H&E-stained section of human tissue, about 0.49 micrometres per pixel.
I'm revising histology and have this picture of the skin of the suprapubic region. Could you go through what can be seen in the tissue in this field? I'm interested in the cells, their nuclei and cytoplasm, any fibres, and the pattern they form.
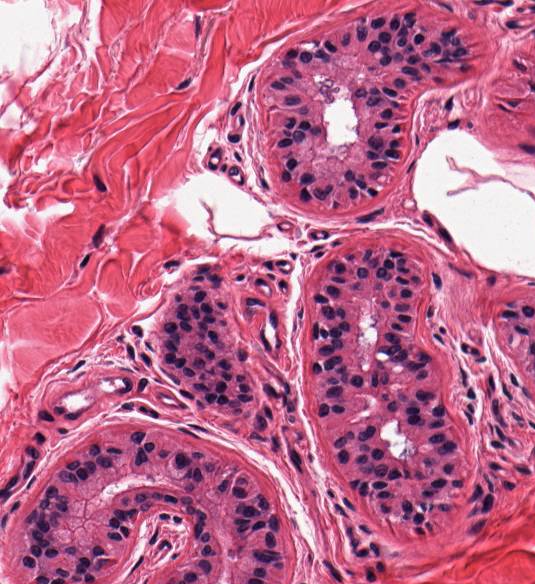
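In position, rounded and oval epithelial tubular profiles fill the right half and lower part of the field. In the lining cells, nuclei are round to oval and dark purple, and cytoplasm is pale pink. Around the outside, a thin pink band encircles each tubular profile.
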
